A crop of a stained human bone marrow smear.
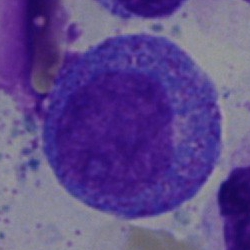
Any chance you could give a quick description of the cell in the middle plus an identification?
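Outline round, edge fairly smooth. Nucleus off-centre, toward the left. Cytoplasm stains blue, with a paler patch against the right side of the nucleus. Promyelocyte.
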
